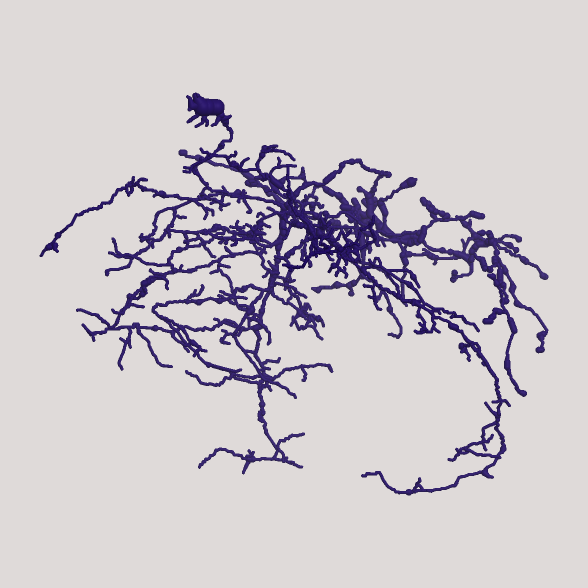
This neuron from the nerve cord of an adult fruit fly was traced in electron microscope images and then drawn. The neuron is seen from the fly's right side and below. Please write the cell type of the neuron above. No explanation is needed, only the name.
IN19A034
